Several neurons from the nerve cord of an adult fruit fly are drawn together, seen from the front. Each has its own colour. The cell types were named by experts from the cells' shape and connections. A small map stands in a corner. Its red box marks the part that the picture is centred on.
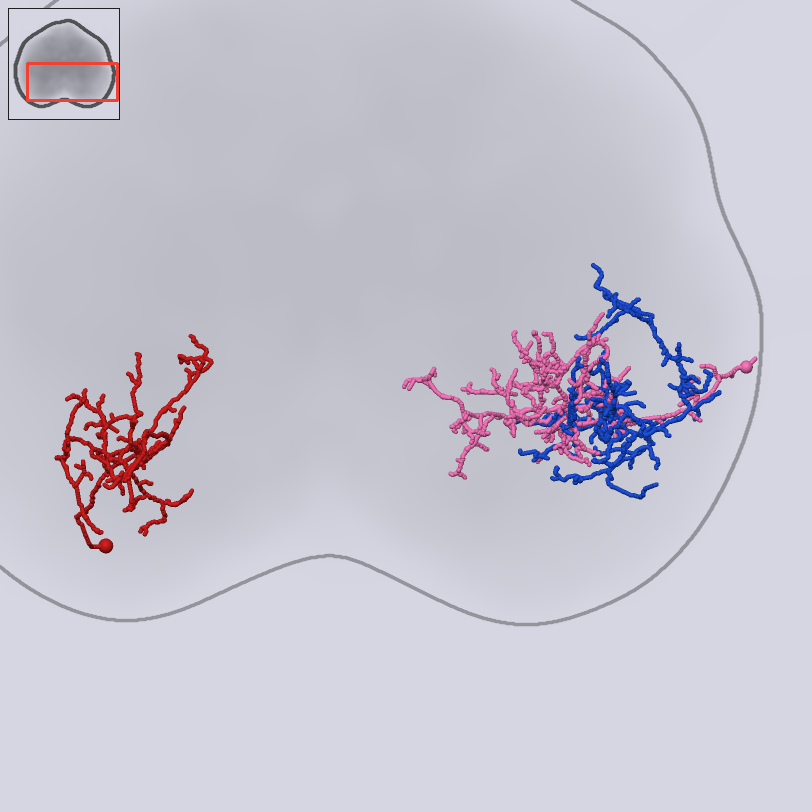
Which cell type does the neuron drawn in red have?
IN20A.22A089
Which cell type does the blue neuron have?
IN20A.22A071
